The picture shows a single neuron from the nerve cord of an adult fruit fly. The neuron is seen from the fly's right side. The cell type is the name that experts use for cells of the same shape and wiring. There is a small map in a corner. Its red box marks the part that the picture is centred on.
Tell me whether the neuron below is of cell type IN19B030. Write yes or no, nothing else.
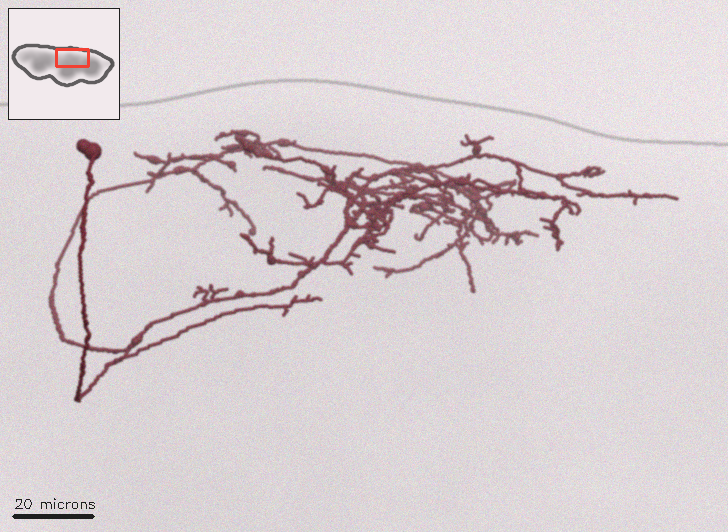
no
